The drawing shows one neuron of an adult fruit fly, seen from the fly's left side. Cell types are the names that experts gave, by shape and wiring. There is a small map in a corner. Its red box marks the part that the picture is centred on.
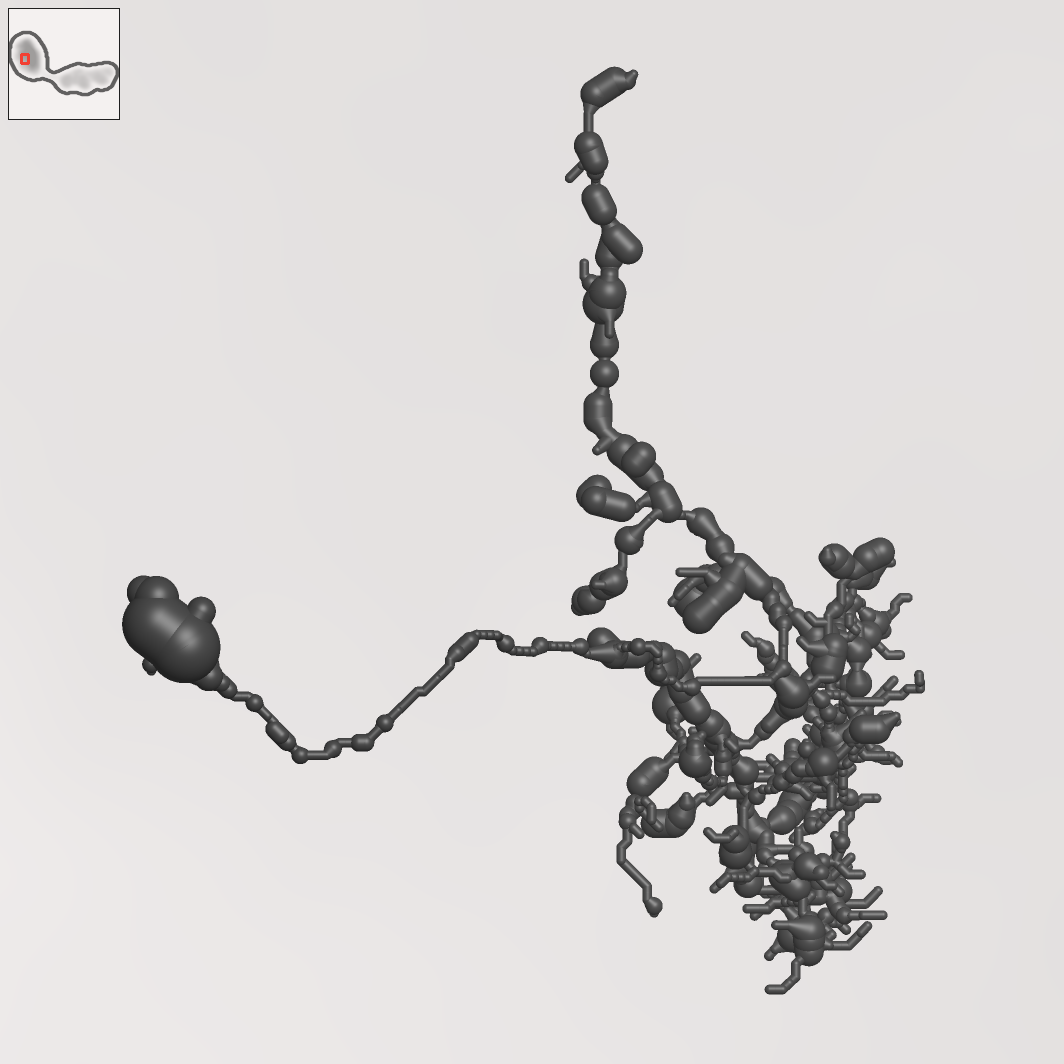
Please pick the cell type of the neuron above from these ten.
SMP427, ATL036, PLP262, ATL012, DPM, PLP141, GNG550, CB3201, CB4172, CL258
CB4172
